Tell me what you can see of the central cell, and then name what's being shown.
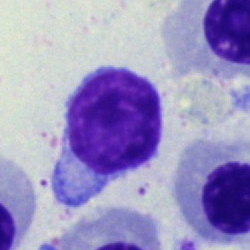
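The nucleus takes up most of this cell, and its chromatin is dark purple with a few slightly paler patches. There's only a very thin rim of cytoplasm around it, except at the lower left, where the pale cytoplasm bulges out as a single tail-like protrusion. So that's a lymphocyte.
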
